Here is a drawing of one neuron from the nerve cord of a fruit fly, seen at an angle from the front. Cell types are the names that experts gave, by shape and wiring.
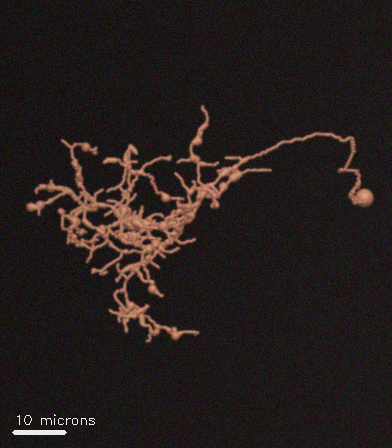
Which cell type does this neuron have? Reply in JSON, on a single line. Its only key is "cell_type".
{"cell_type": "IN20A.22A058"}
